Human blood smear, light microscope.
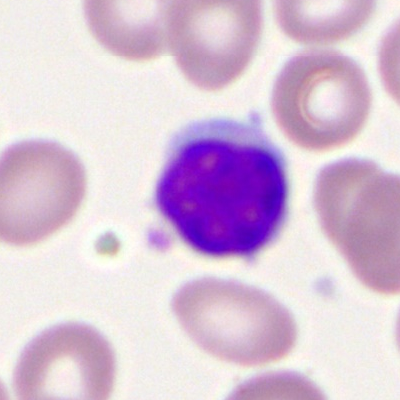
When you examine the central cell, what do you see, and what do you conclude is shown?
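Look at the outline: roughly round, with slightly uneven edges. The cytoplasm is only a scant, pale blue rim, easiest to see along the top edge of the cell. You will find no granules in it. This cell is a lymphocyte.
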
